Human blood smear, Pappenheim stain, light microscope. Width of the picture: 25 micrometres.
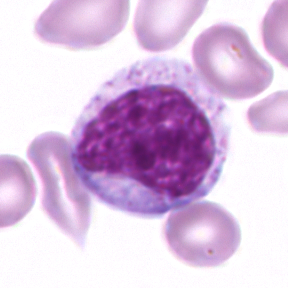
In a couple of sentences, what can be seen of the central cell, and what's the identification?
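Nucleus occupies most of the cell. Chromatin coarsely clumped. Cytoplasm pale blue-grey, with fine purple granules scattered through it, clearest along its upper edge. Metamyelocyte.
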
